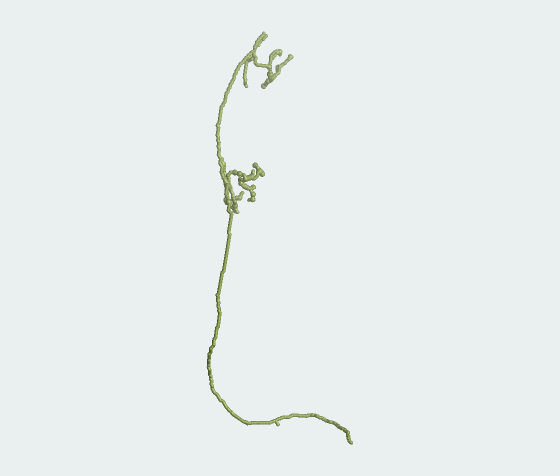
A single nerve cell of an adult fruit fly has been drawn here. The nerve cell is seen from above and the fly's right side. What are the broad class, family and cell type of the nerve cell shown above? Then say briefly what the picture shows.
This is a sensory neuron entering the brain. Its family is called class olfactory. The cell type is ORN_DM1. No cell body is drawn. In this view it is more than twice as tall as it is wide.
